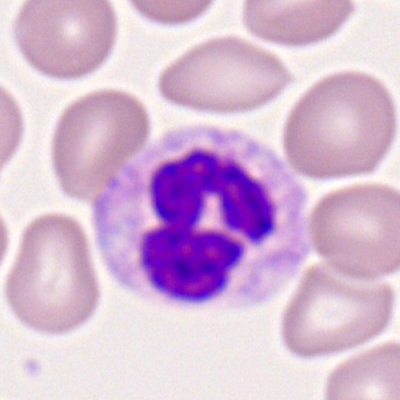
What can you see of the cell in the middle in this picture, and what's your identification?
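Smooth and round at the edge, I'd say. Inside, the nucleus falls into three lobes. There are fine lilac granules in the cytoplasm, faint ones, and I see no vacuoles. So this is a segmented neutrophil.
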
